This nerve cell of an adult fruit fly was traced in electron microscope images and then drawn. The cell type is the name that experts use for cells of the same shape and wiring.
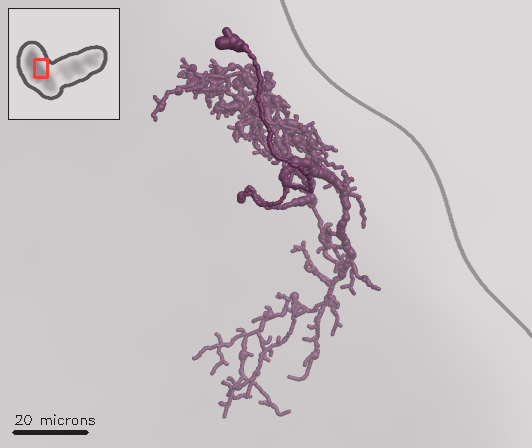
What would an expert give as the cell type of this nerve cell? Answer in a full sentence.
The cell type is SLP387.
